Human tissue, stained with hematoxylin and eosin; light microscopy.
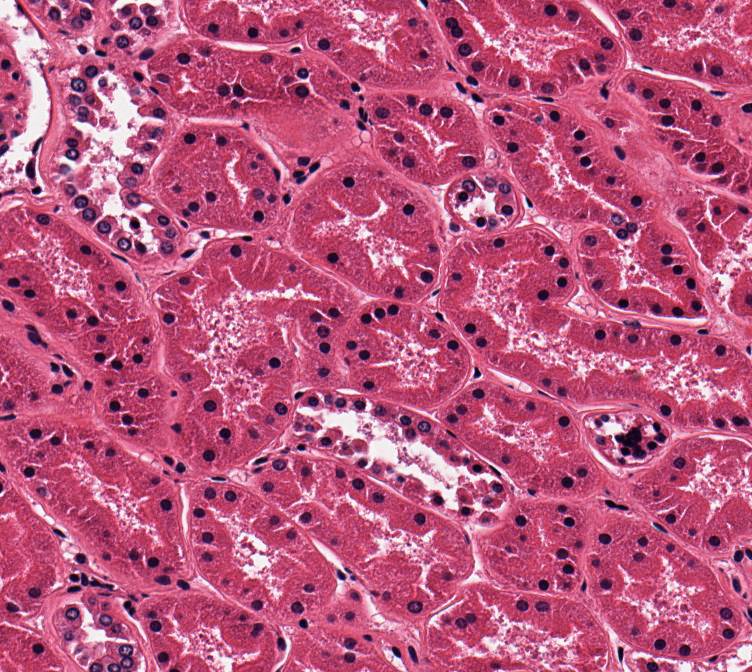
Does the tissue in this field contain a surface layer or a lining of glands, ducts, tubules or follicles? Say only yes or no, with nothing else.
Yes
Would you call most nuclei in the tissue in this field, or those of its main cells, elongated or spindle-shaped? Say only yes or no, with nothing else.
No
